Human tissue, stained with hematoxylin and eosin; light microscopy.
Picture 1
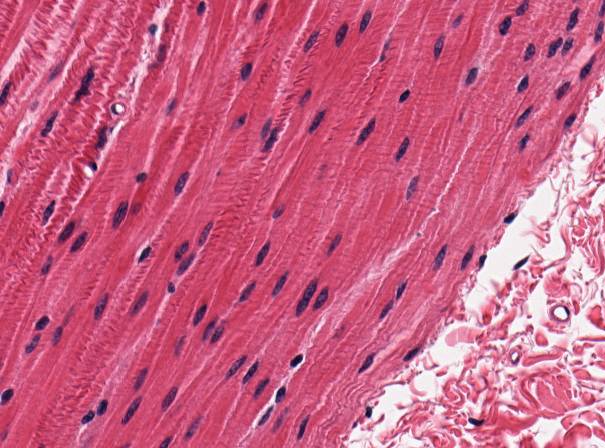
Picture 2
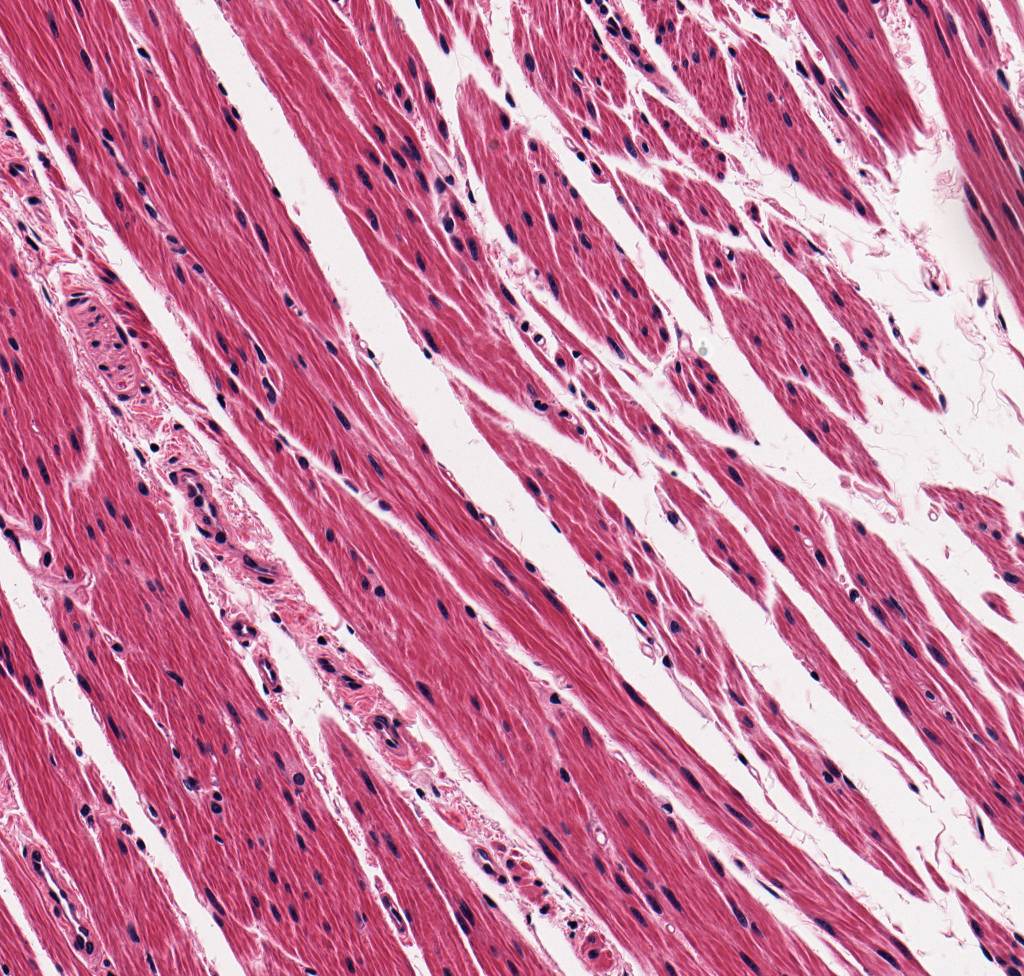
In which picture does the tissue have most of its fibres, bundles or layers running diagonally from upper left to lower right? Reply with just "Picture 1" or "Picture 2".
Picture 2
